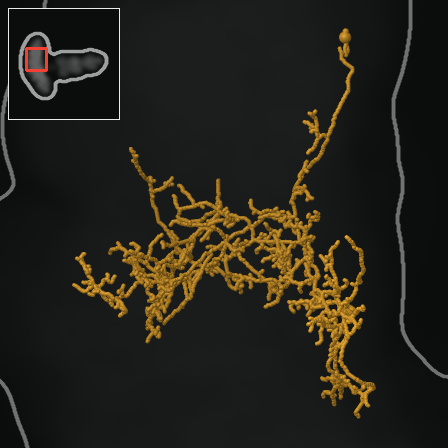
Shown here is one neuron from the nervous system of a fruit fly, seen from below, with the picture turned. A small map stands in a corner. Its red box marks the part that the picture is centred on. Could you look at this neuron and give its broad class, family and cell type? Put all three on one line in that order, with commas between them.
central-brain intrinsic neuron, hemilineage DL2_dorsal, SMP185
